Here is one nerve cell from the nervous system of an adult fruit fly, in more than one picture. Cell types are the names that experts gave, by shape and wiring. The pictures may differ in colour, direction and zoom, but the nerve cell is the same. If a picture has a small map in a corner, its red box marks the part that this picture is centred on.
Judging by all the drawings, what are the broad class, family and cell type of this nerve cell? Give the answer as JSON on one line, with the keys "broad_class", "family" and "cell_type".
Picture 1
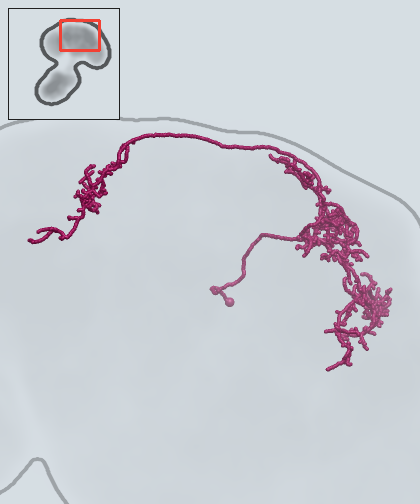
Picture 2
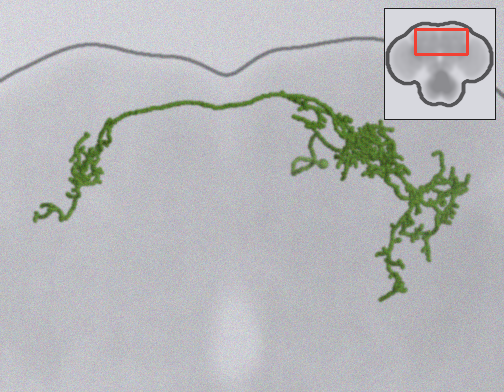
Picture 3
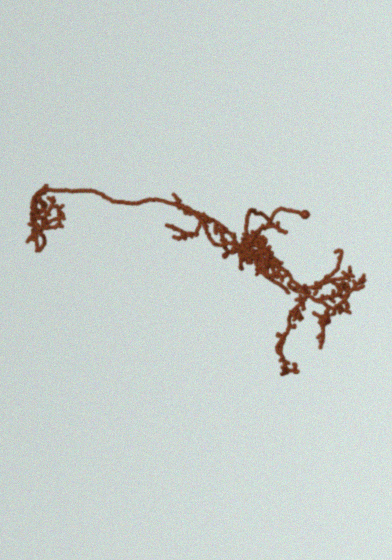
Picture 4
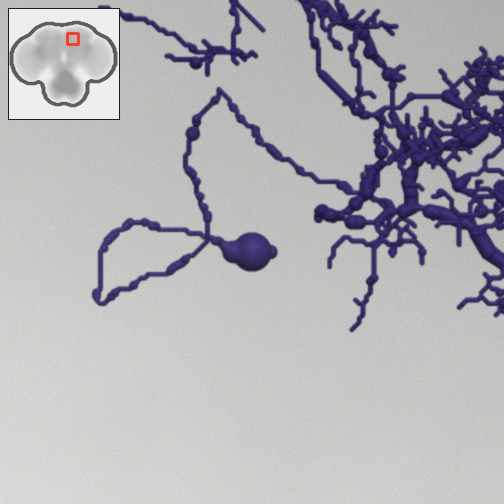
{"broad_class": "central-brain intrinsic neuron", "family": "hemilineage DM4_dorsal", "cell_type": "pC1_3a"}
